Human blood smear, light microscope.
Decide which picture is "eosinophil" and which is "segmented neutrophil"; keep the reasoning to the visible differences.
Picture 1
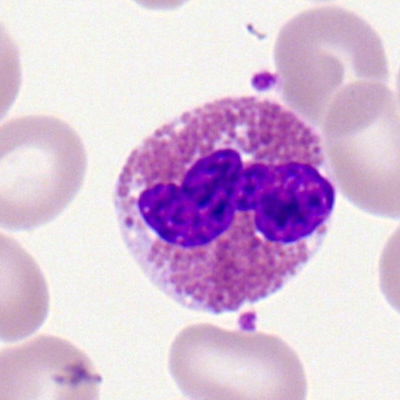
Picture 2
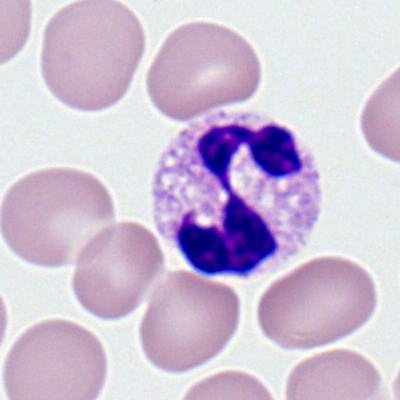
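Eosinophil, picture 1; segmented neutrophil, picture 2. Both outlines are round and smooth. In the eosinophil a lobed nucleus stretches across the middle of the cell.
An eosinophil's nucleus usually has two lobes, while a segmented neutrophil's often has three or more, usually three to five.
The chromatin is dark purple and clumped in both cells, coarsely in the eosinophil and densely in the segmented neutrophil, and no nucleoli are visible in either. The main difference lies in the granules: the eosinophil's cytoplasm is packed with pink-orange granules of fairly even size, whereas the segmented neutrophil has plentiful pale pinkish-lilac cytoplasm filled with fine pinkish-violet granules.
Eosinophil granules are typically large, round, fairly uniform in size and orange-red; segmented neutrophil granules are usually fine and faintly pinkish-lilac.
Red cells without nuclei crowd closely around the segmented neutrophil.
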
